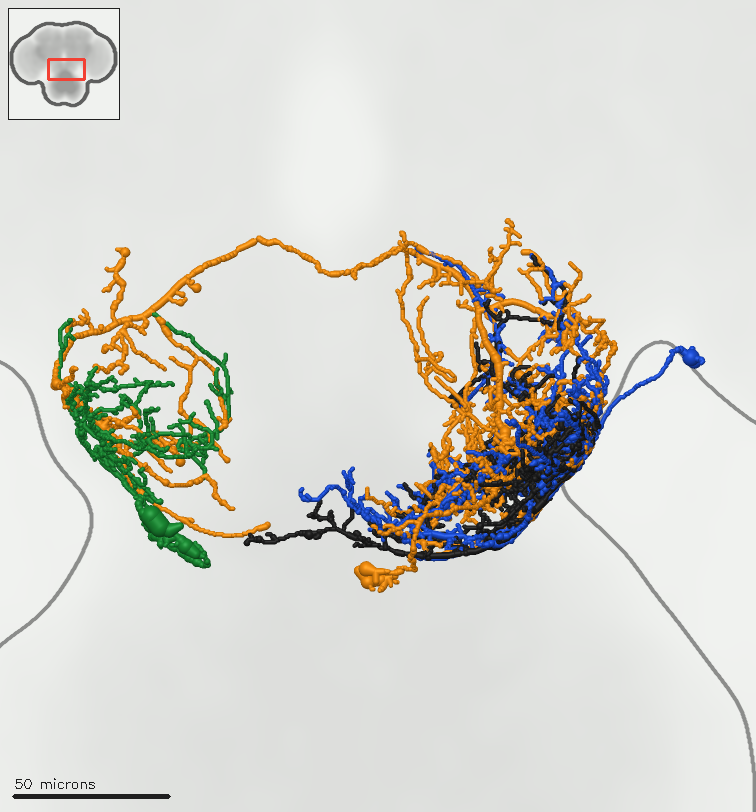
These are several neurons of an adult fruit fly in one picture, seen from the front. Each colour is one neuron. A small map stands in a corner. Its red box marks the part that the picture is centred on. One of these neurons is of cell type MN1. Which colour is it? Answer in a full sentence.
The colour is green.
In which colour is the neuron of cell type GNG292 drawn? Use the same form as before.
The colour is black.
